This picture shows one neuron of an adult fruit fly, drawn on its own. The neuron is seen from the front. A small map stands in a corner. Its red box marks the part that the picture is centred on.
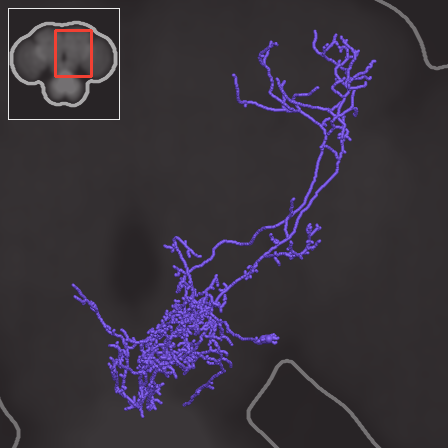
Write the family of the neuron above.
hemilineage VESa1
